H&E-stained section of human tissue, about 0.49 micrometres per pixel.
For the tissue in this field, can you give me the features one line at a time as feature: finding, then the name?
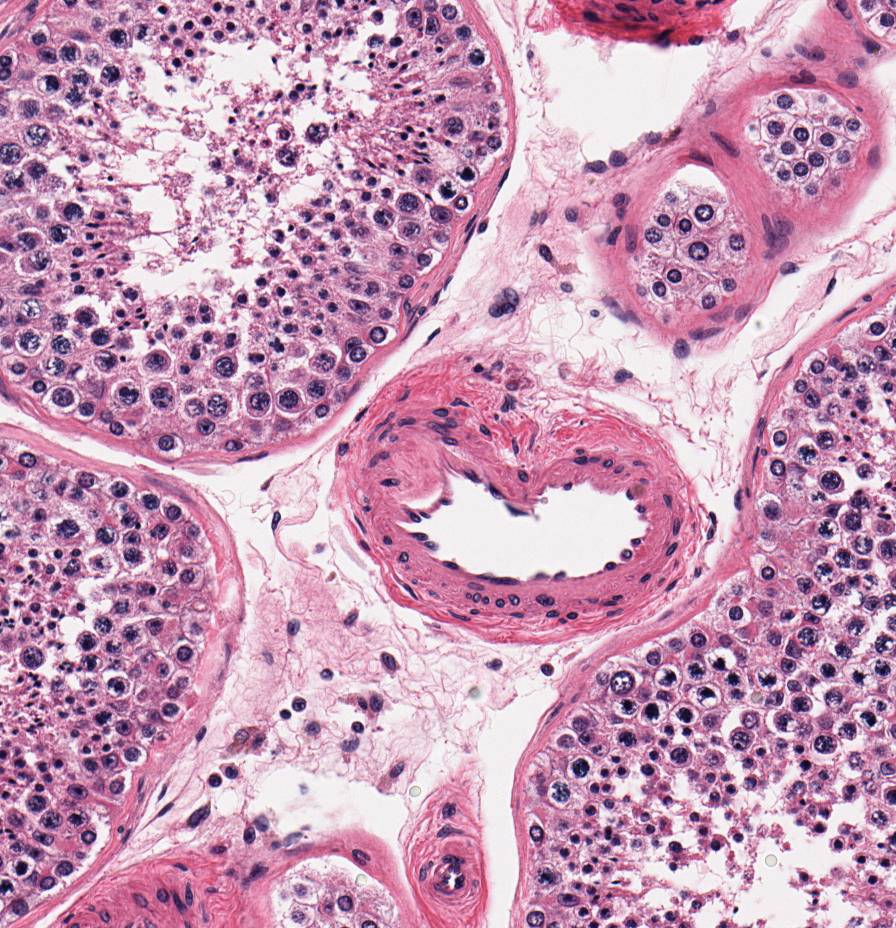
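Layout: large rounded tubule profiles at the corners and edges, a strip of interstitial tissue through the centre
Lining: many-layered epithelium of rounded germ cells, reaching from wall towards lumen
Middle layers: large round cells with coarse clumped dark chromatin
Near the lumen: smaller round dark nuclei
Interstitium: loose, pale and wispy, with scattered cells
Name: testis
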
